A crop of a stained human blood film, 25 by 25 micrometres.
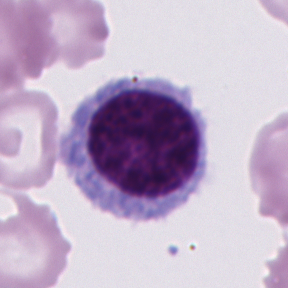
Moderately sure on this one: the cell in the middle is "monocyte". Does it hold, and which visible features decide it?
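Let's set monocyte aside, because this is a hairy cell. Follow its edge first: it is ragged, with many fine short projections all the way round.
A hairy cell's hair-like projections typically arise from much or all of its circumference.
Now the nucleus: about 10 micrometres across in a cell of about 13 micrometres, it is round in outline and fills about 60% of the cell's area.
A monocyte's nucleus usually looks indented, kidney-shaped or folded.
So this round nucleus speaks against monocyte. Look at the cytoplasm, and you will find no distinct granules.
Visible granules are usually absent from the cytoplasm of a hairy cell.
Nor can you see a distinct nucleolus.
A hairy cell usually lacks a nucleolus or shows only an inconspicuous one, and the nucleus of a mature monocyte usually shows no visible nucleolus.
That point, then, would fit both names and cannot decide between them. The chromatin is dark purple and coarsely clumped, with paler strands between the clumps, and a tiny dark speck sits at the top edge of the cell.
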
